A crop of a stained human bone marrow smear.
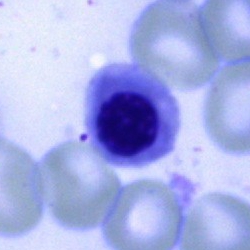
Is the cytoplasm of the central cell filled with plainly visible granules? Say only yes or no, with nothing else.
No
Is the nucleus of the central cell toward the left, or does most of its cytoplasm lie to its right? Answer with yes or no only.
Yes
